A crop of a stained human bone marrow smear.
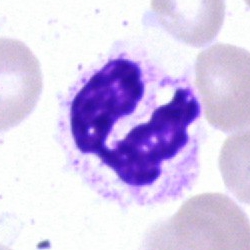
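Segmented neutrophil, centre of a stained human bone marrow smear. Its outline looks roughly round, I'd say. The chromatin is dark purple and coarsely clumped, and I see no nucleoli in the nucleus.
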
